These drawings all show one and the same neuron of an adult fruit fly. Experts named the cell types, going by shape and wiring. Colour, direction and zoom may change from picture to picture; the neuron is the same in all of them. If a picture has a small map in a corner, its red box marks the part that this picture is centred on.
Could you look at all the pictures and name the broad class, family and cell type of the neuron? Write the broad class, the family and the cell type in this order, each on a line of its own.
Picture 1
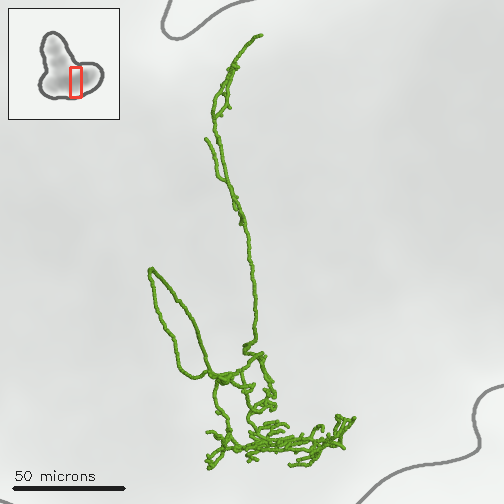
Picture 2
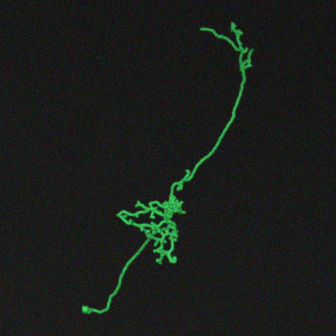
central-brain intrinsic neuron
hemilineage LB5
PRW038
